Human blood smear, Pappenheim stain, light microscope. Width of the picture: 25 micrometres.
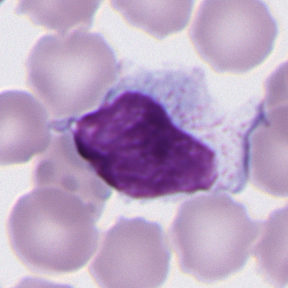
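Large granular lymphocyte at the centre of a stained smear of human peripheral blood. First, the nucleus: a single irregular, angular mass without separate lobes, about 13 by 9 micrometres, set toward the left of the cell. Second, the cytoplasm, lying mostly to its right, is very pale, an almost colourless lilac-grey. Third, fine pinkish-purple granules are scattered through it.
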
